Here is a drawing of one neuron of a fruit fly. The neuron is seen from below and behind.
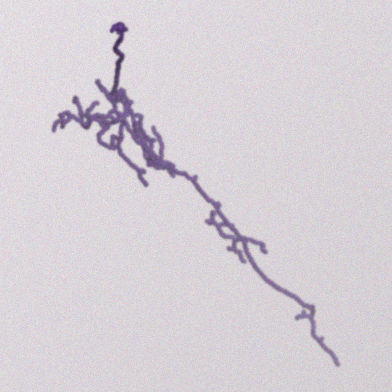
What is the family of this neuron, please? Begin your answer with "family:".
family: hemilineage 16B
